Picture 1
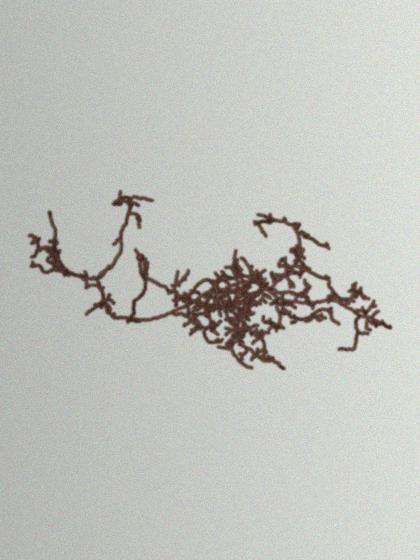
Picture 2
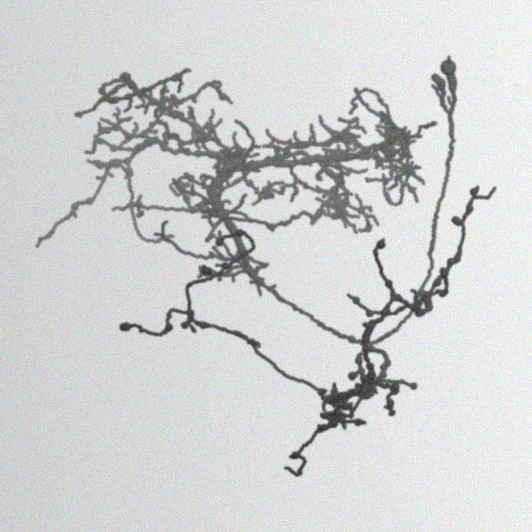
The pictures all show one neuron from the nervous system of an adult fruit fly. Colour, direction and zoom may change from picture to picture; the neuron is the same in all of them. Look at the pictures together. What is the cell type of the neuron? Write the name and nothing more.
GFC2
